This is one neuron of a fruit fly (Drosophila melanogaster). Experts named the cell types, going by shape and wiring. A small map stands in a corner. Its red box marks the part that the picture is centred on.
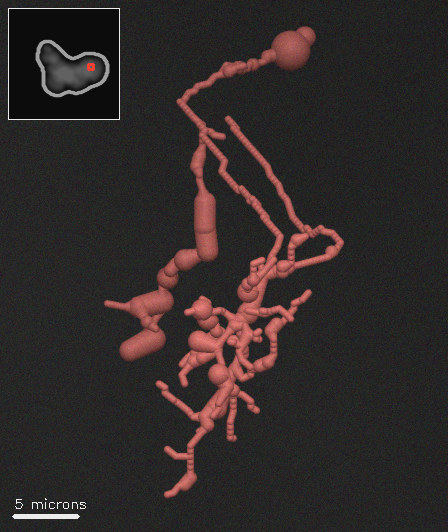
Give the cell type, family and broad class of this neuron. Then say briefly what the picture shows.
Its cell type is T5c. Its family is T. It is an optic-lobe intrinsic neuron. By the scale bar it is about 35 microns tall in this view. In this view it is taller than it is wide.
